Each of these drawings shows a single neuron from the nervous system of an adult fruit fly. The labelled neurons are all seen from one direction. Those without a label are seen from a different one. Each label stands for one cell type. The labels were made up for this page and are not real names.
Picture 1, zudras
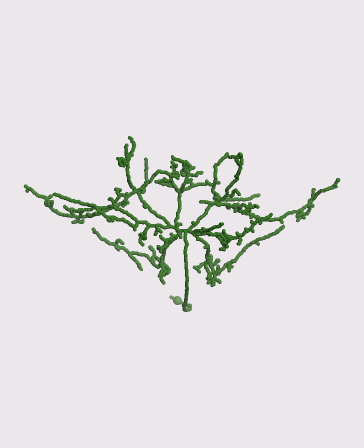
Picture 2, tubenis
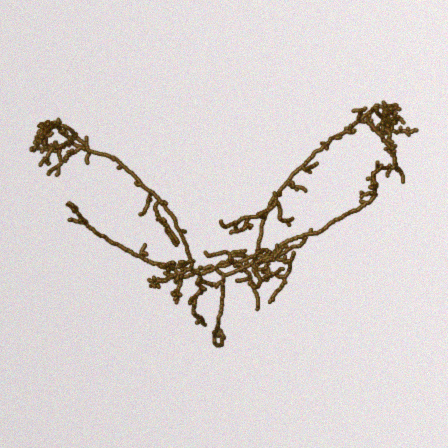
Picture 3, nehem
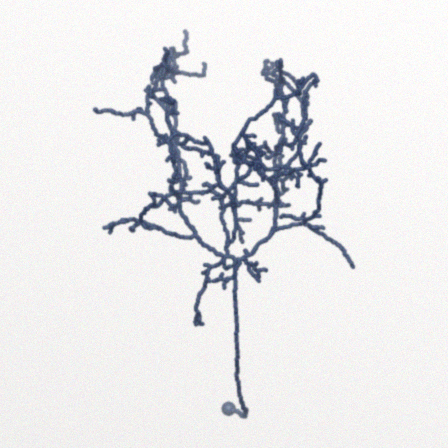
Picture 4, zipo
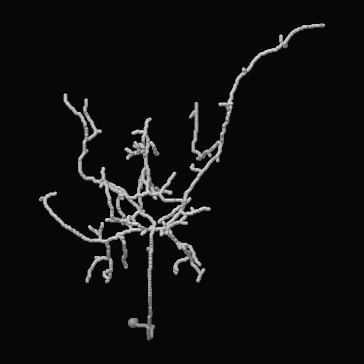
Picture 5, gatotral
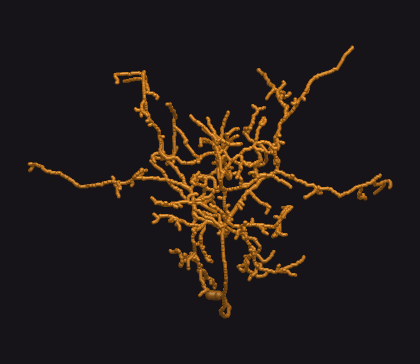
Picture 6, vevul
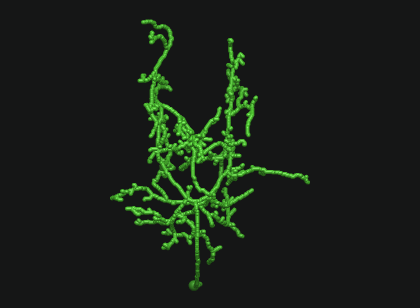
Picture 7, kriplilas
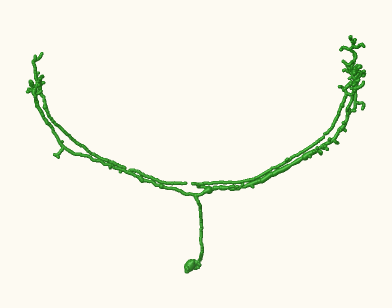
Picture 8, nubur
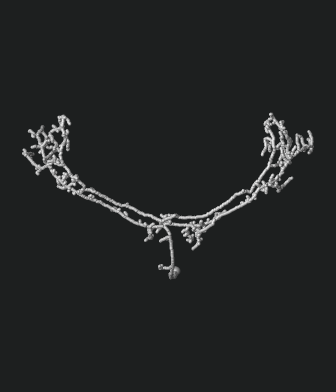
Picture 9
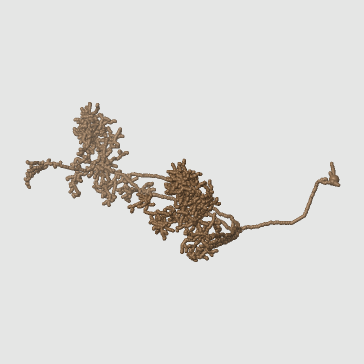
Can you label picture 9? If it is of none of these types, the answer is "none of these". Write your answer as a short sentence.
It belongs to none of these.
